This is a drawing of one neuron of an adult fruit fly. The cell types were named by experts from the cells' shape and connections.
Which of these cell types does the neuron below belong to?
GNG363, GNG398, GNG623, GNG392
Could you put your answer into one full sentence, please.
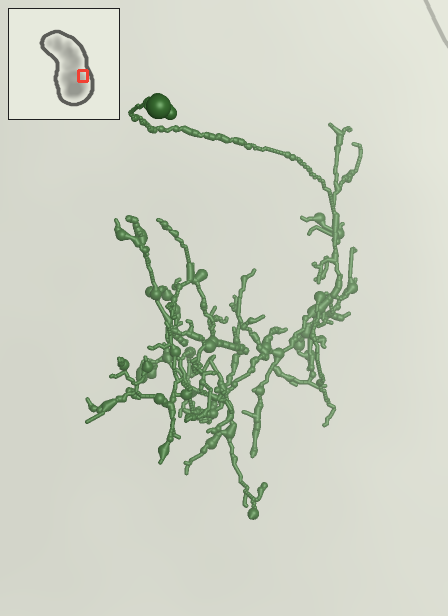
As its cell type, this neuron has GNG398.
